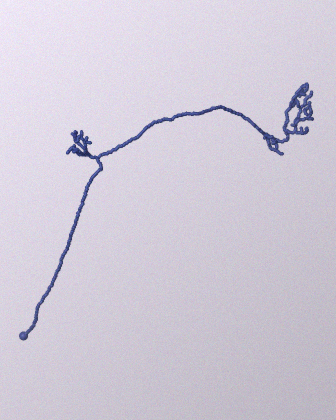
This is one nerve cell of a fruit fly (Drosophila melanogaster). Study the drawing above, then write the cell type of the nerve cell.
PFNp_a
